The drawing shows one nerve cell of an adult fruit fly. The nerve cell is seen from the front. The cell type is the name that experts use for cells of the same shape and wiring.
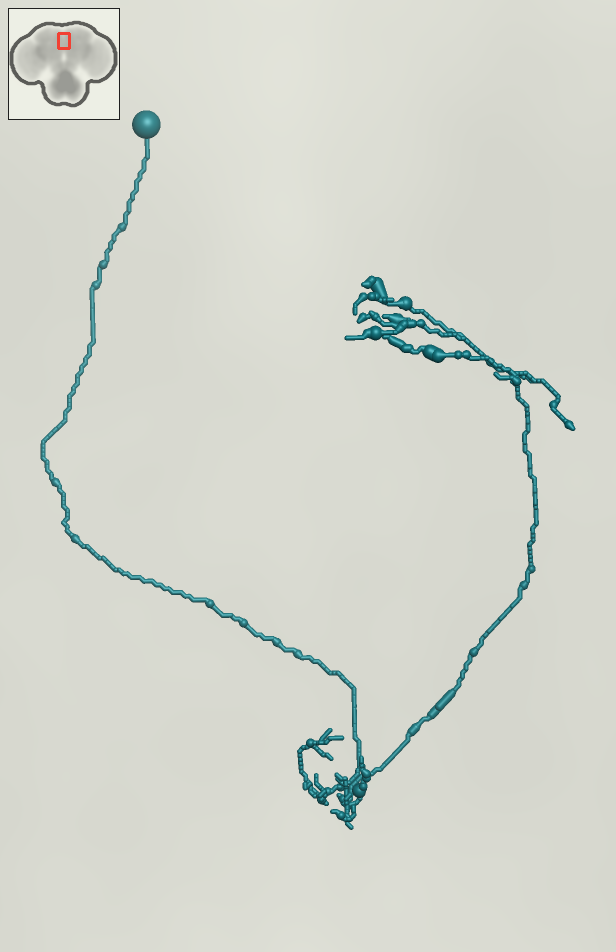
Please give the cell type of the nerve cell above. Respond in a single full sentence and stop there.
The type assigned to this nerve cell is vDeltaA_a.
